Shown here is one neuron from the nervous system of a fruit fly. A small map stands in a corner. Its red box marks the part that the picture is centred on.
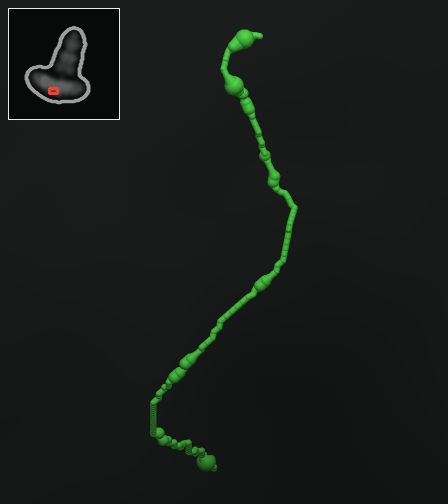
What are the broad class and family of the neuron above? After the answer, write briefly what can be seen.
This is a sensory neuron entering the brain. Its family is called class mechanosensory. No cell body is drawn. It has a dozen or fewer branch ends.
